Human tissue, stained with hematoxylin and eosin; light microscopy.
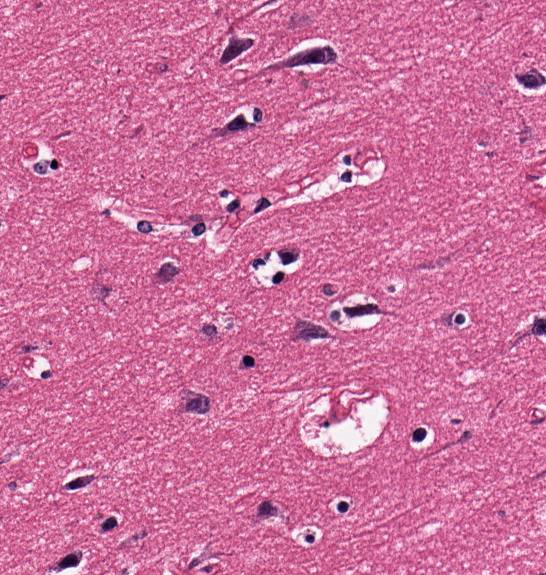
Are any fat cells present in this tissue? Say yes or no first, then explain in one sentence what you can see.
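No. No fat cells are present anywhere in the field.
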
